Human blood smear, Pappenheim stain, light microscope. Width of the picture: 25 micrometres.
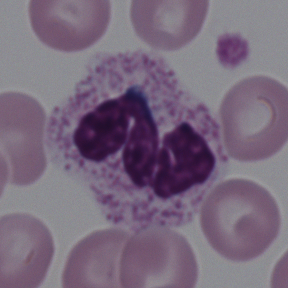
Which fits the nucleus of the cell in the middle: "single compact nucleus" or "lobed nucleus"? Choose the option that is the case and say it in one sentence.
What the nucleus of this cell shows is division into segments.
